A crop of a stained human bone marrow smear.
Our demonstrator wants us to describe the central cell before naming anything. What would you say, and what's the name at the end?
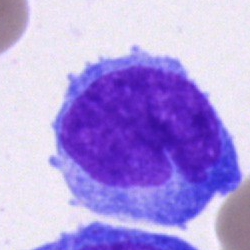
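In outline the cell is roughly round, with a slightly bumpy margin. Small blunt blebs project from its upper and left edges. The chromatin is finely mottled rather than gathered into coarse dark blocks. No distinct granules are seen in the cytoplasm. This is a blast.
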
